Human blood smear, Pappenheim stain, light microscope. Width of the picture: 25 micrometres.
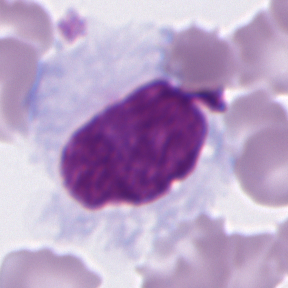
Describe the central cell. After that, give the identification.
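Small dark knob projecting from the upper right edge of the nucleus. Cytoplasm lacy, with many small pale spaces; no distinct coloured granules. Outer cell border irregular and faint. Hairy cell.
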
